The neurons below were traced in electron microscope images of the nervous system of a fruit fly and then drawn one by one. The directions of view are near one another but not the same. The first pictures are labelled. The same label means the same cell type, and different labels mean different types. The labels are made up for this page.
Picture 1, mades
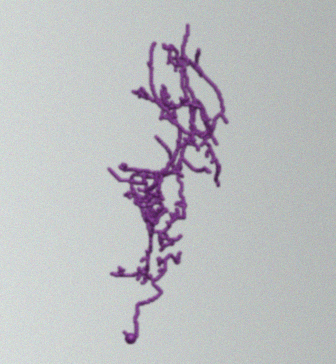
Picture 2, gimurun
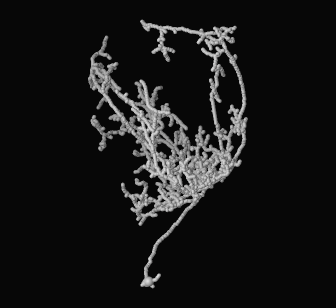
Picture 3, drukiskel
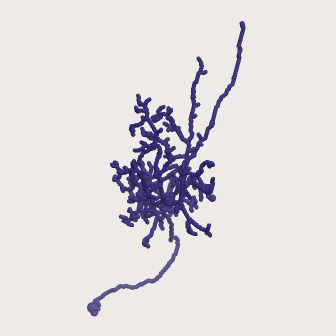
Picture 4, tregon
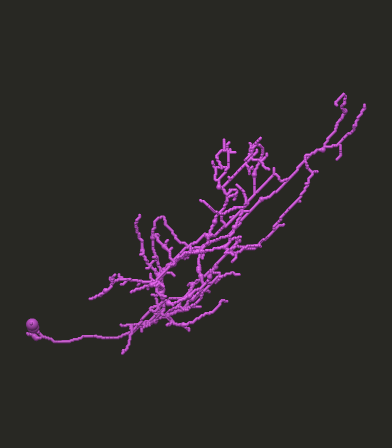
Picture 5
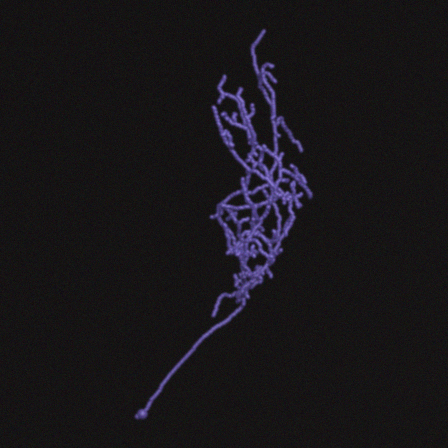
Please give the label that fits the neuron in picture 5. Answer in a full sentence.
It belongs to mades.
